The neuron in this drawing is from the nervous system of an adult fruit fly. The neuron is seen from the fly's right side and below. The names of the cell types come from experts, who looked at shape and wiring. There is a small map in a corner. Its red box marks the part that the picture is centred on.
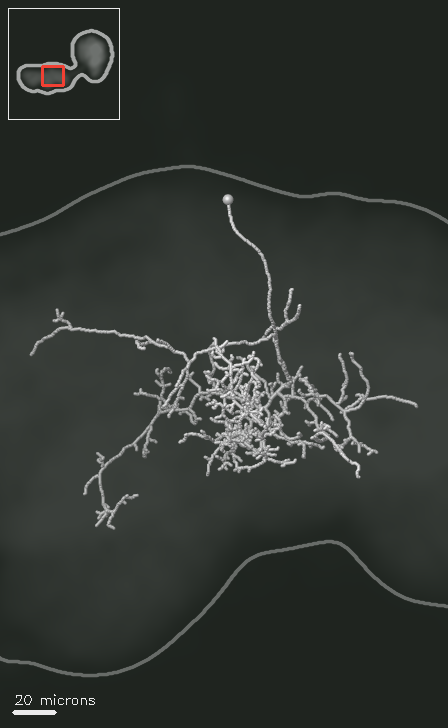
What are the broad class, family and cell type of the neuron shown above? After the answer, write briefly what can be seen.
Its broad class is nerve-cord intrinsic neuron. Its family is hemilineage 11A. The cell type is IN11A020. The cell body can be seen at the top of the picture. By the scale bar it is about 190 microns wide in this view. The picture shows dozens of branch ends.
